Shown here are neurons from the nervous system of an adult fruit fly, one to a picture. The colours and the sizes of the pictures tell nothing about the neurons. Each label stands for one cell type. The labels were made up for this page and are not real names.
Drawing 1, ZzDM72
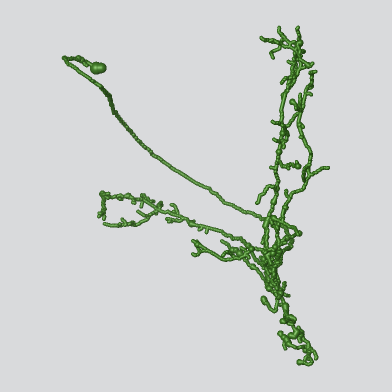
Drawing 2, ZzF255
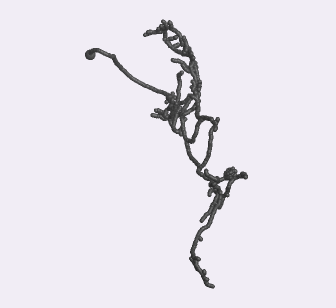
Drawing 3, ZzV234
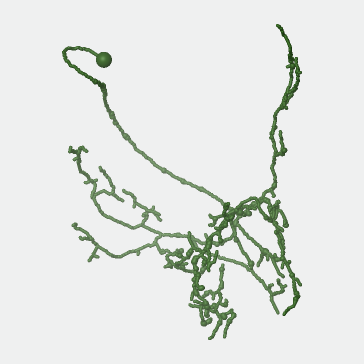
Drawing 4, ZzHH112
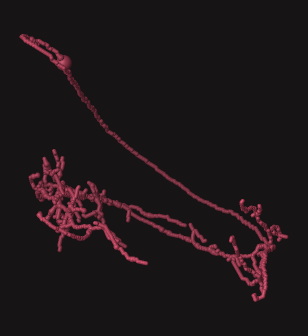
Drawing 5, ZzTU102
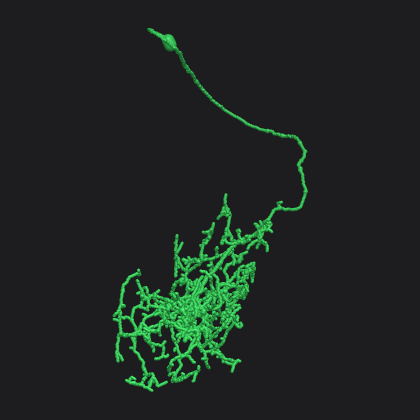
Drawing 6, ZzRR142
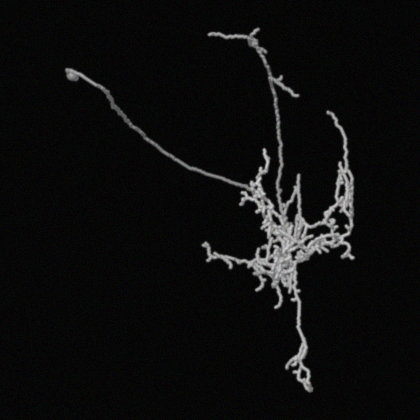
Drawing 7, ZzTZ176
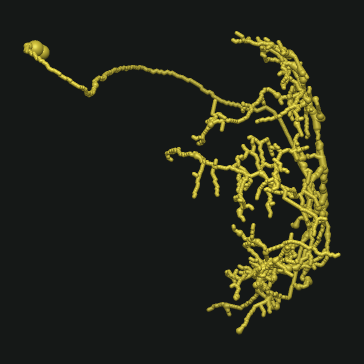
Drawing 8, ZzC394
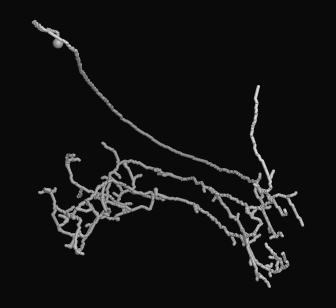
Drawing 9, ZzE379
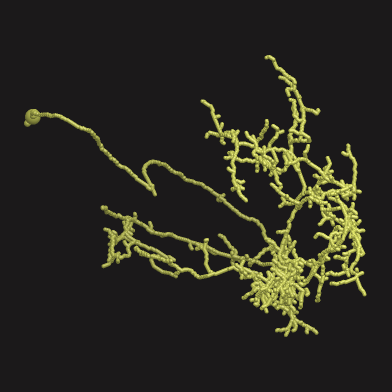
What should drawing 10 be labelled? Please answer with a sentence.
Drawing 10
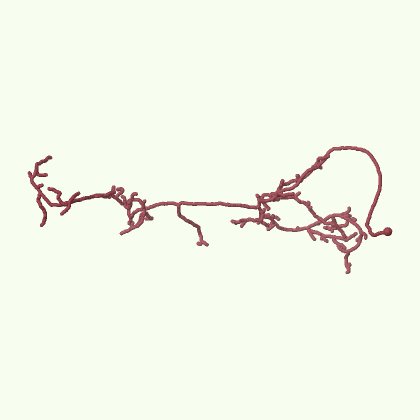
It belongs to ZzF255.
